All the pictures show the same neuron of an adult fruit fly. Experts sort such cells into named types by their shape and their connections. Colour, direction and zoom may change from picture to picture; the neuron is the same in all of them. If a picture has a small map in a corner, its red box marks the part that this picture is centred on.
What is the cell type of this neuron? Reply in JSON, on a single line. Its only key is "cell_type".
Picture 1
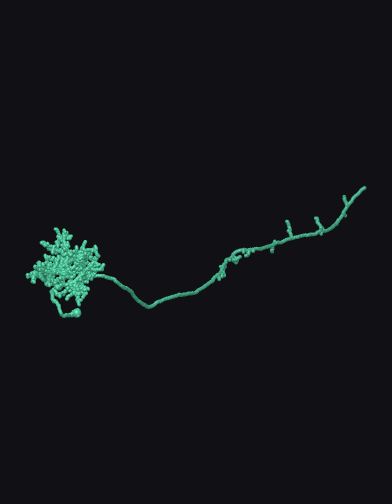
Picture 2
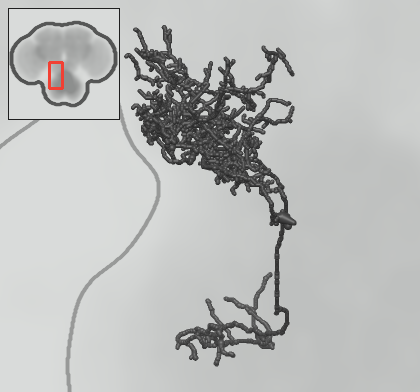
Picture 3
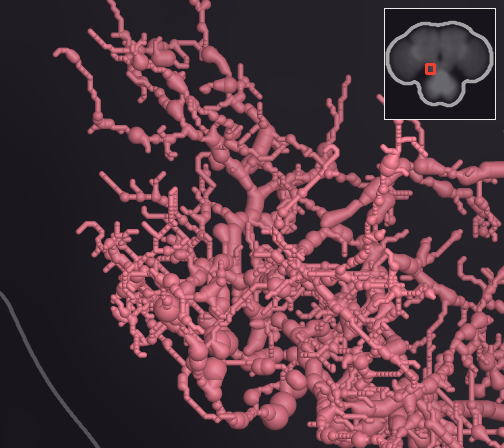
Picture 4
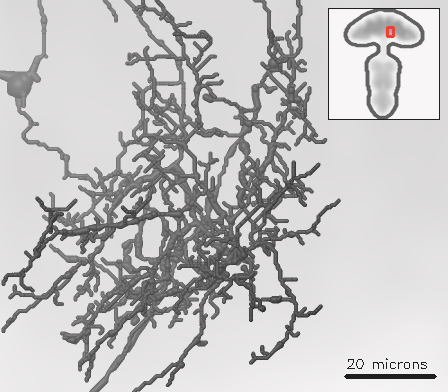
{"cell_type": "DNge069"}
